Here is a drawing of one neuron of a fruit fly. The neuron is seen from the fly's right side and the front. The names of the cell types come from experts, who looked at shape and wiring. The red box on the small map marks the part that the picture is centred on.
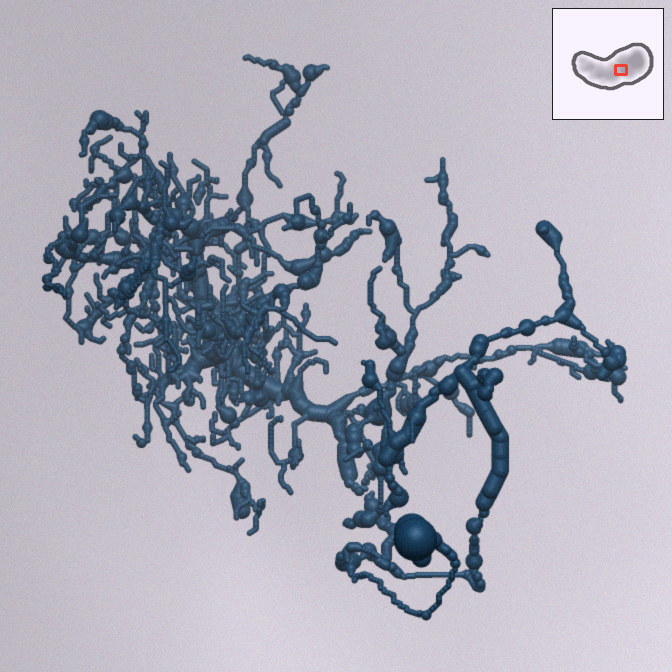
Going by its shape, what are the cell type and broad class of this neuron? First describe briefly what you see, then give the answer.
Its cell body lies at the bottom of the picture. As drawn here it is about as wide as it is tall. The cell type is PVLP078. It is a central-brain intrinsic neuron.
